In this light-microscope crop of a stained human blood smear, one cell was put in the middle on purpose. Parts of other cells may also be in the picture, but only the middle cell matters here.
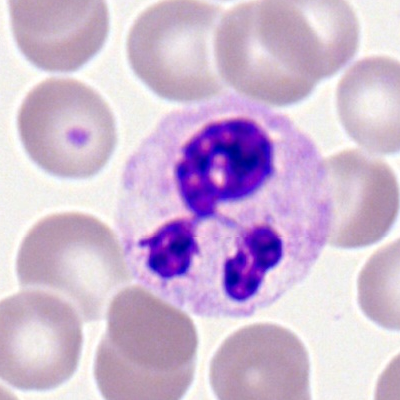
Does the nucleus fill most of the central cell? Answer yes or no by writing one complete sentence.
No, the cytoplasm of this cell is abundant.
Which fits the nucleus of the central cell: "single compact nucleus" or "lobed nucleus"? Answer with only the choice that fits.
Lobed nucleus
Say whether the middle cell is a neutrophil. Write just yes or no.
yes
